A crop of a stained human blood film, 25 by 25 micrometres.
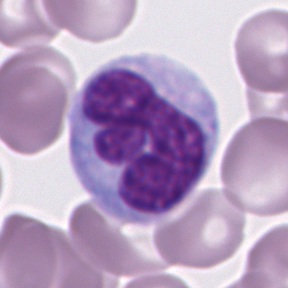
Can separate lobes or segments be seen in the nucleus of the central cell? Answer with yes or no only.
Yes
